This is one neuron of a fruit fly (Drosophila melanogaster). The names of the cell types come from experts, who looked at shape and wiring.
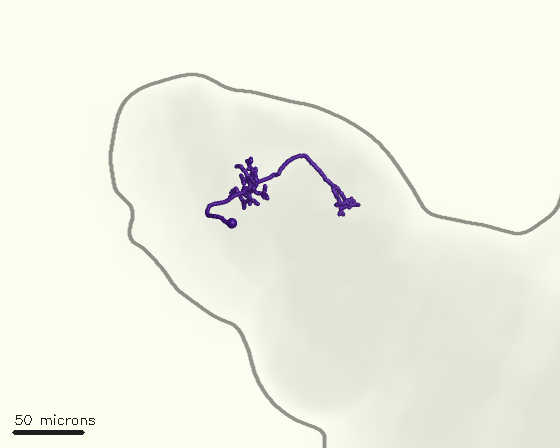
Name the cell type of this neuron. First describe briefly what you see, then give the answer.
It lies in the brain. Its cell body lies in the middle of the picture. By the scale bar it is about 110 microns wide in this view. This is an optic-lobe intrinsic neuron. The cell type is Tm34.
